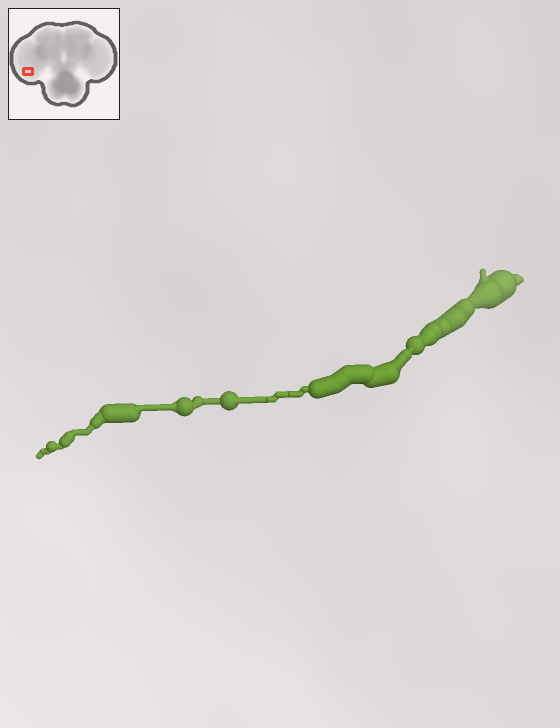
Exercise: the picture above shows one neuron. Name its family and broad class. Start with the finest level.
class visual; photoreceptor or other optic-lobe sensory neuron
